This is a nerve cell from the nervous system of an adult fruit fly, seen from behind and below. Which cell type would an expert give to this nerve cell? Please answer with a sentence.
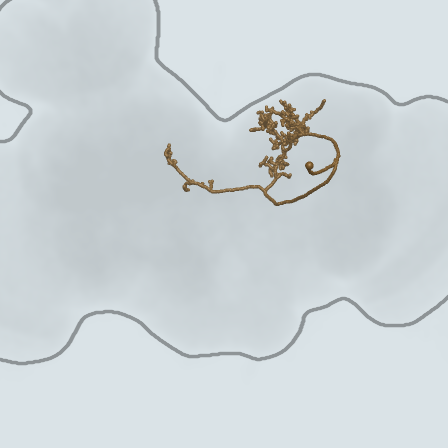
The cell type is SMP568_d.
